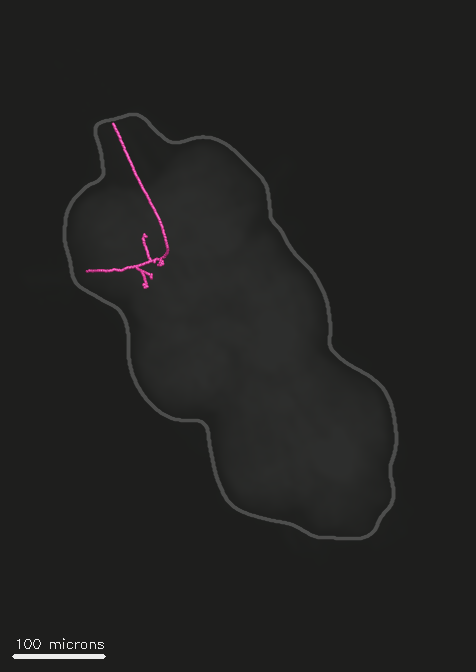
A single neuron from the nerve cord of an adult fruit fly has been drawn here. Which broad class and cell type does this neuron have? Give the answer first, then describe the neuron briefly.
Its broad class is sensory neuron ascending to the brain. It is of cell type SAxx02. The drawing shows no cell body. By the scale bar it is about 180 microns tall in this view.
